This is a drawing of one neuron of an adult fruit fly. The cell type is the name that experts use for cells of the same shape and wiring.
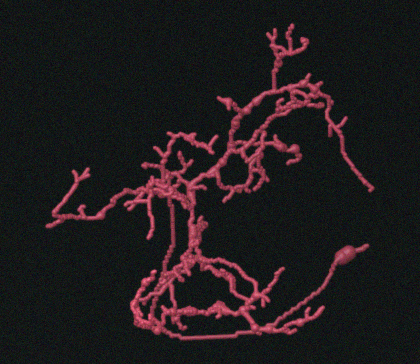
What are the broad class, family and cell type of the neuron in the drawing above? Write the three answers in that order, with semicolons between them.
nerve-cord intrinsic neuron; hemilineage 20A.22A; IN20A.22A053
